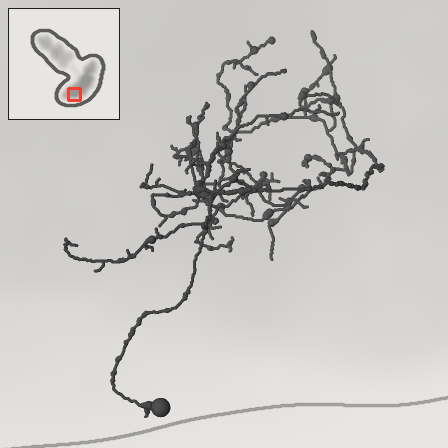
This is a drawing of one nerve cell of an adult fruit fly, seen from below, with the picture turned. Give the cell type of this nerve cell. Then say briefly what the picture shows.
Its cell type is SLP046. Its broad class is central-brain intrinsic neuron. It lies in the brain. Dozens of branch ends can be seen.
